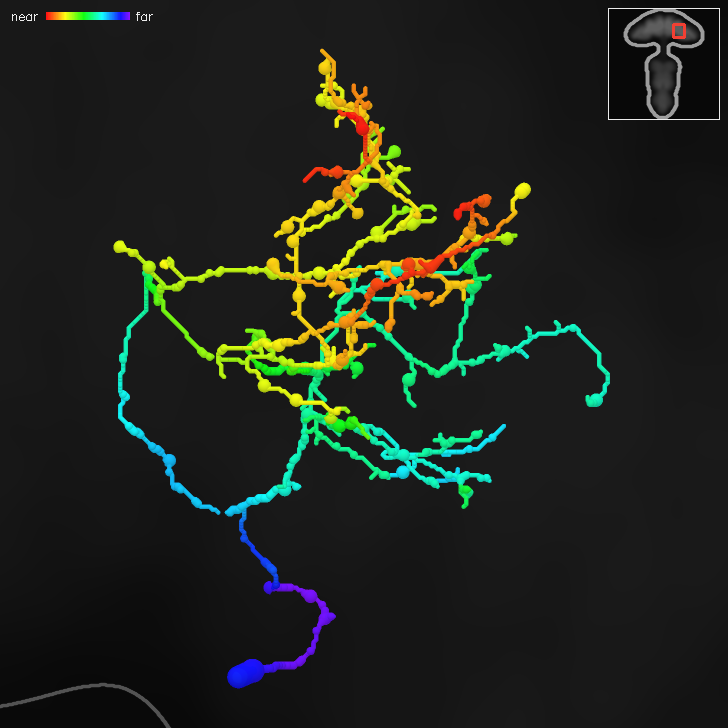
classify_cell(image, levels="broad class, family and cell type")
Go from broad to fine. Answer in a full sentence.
A central-brain intrinsic neuron of hemilineage SLPpl2, type LHPV6l1.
